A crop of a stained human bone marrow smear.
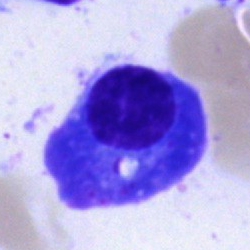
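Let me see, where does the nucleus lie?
Off-centre, toward the top of the cell, and its chromatin looks dense and stains dark purple.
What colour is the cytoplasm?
Deep blue, and the outline is irregular, with blunt bulges along its lower edge.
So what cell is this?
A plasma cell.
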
